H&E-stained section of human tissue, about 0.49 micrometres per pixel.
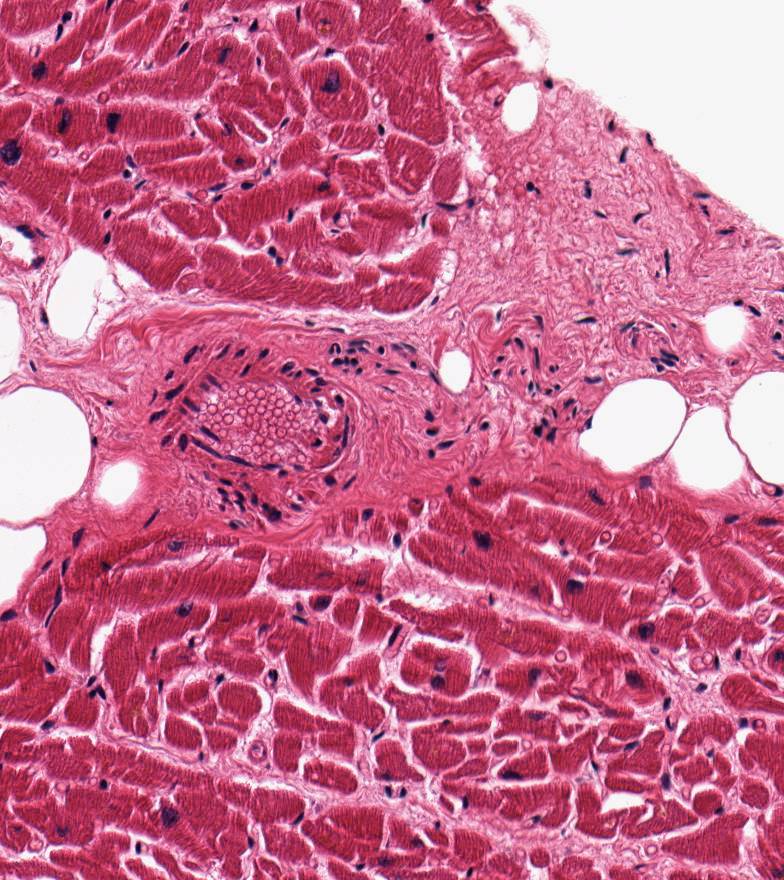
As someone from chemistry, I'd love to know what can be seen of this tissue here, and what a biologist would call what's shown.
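Muscle masses at top and bottom of field, separated by a connective tissue band across the middle. Fibre nuclei central. Left part of central band: round bundle of many small pale circular profiles, wrapped by a layer of flattened cells. Top right corner: blank background beyond tissue edge. Tissue: left ventricle of the heart.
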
